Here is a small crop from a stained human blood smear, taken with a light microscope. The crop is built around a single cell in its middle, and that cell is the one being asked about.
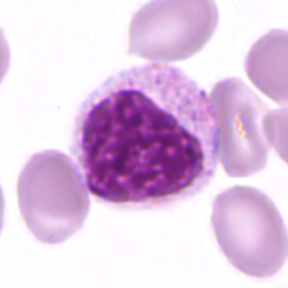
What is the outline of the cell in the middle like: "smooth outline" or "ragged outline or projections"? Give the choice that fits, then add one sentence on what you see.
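Smooth outline. The cell surface shows no projections.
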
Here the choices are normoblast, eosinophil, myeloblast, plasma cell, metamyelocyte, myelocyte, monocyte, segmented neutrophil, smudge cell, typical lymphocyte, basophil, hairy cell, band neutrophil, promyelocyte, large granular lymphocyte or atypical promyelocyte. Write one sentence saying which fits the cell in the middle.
The cell positioned in the middle of the field is a metamyelocyte.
